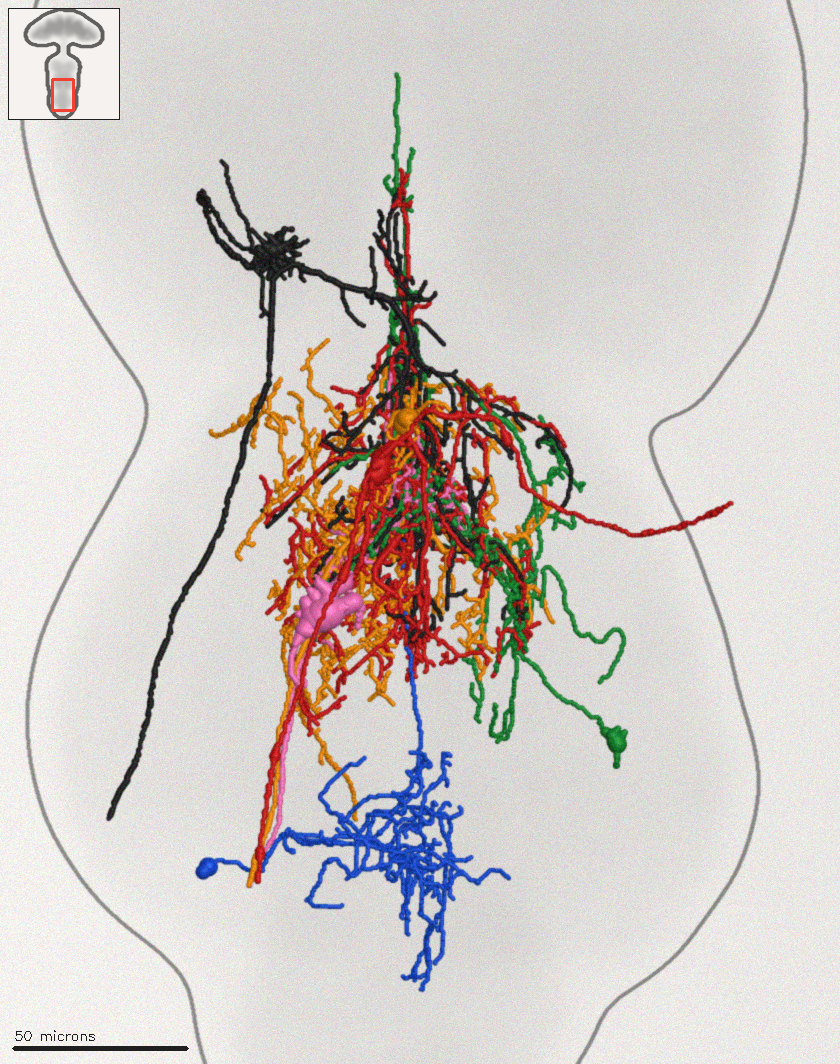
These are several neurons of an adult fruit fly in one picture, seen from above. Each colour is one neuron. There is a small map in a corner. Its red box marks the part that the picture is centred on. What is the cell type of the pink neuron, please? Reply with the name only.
MNad54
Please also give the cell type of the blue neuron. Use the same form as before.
INXXX295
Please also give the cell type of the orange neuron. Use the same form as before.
MNad24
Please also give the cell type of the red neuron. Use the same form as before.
ENXXX128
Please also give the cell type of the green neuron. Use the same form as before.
INXXX261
